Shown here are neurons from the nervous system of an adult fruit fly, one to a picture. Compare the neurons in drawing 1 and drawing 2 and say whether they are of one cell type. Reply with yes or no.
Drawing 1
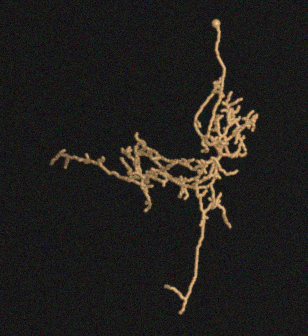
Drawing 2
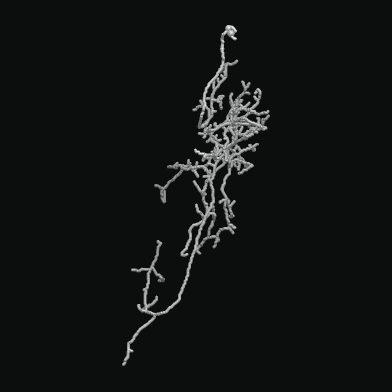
no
